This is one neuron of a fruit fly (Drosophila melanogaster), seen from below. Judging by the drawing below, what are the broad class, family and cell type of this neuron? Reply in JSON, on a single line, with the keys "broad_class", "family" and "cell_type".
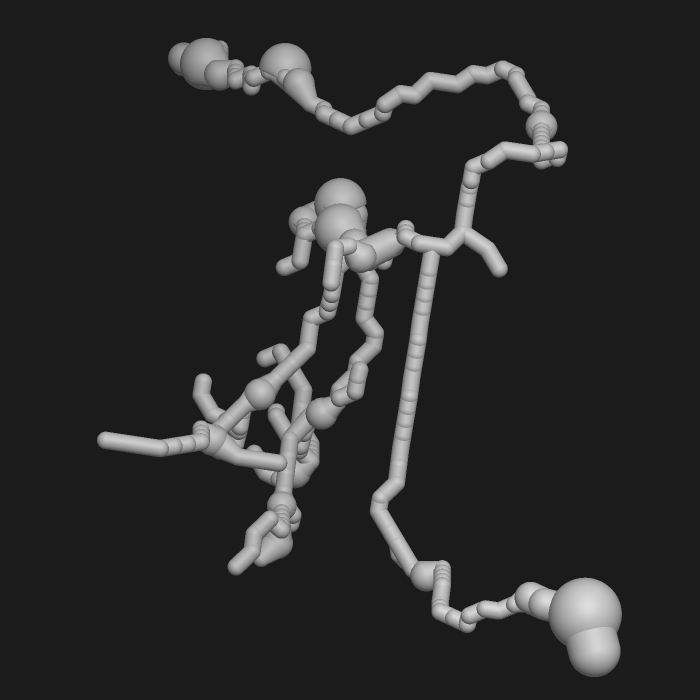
{"broad_class": "optic-lobe intrinsic neuron", "family": "Dm", "cell_type": "Dm2"}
